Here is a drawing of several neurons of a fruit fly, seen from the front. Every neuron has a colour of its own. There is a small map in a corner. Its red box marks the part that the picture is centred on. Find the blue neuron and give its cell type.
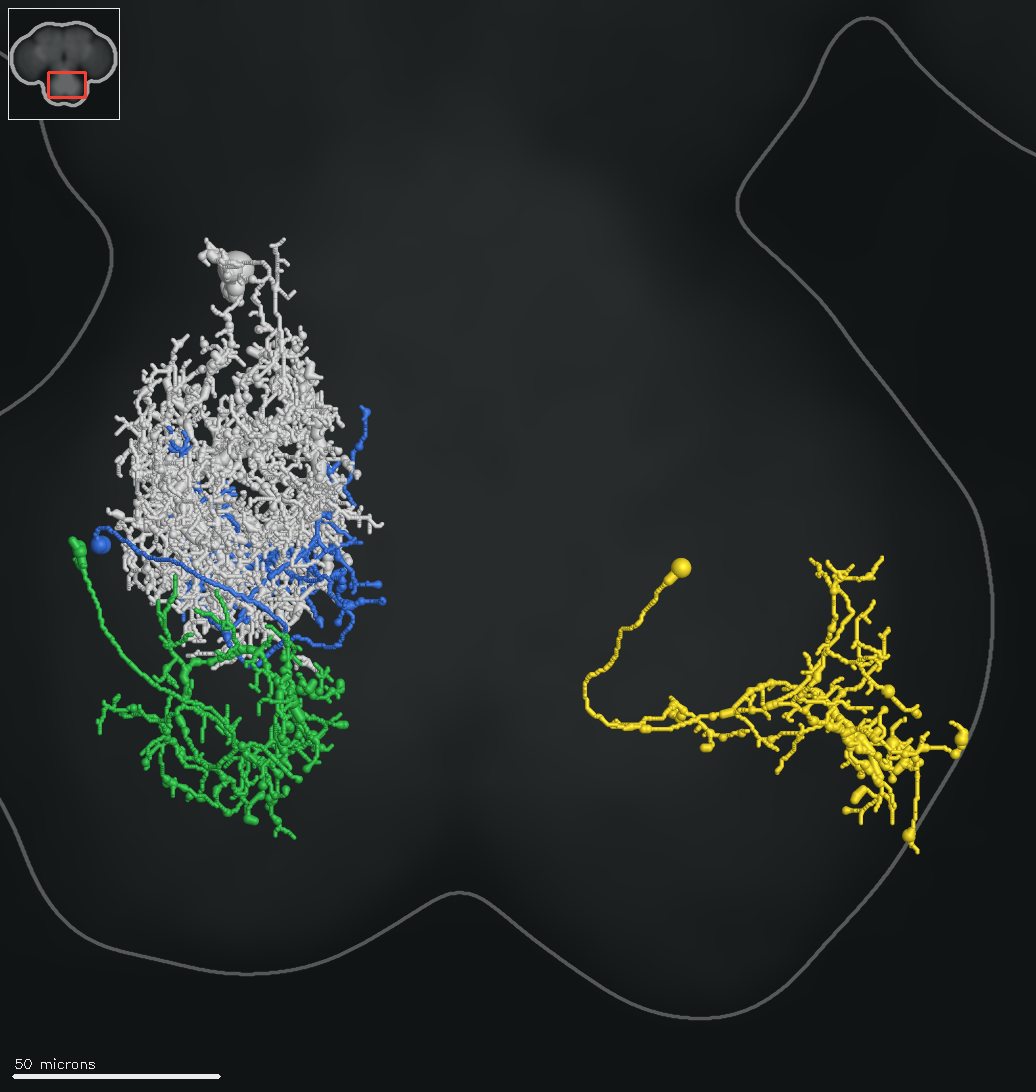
IN09A046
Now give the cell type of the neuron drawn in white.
IN19A007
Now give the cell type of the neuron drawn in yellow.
IN09A030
